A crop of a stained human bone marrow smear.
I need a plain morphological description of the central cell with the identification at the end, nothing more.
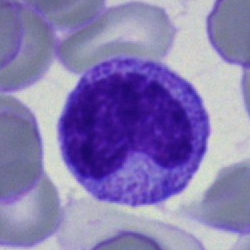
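The nucleus is indented on its lower side, which gives it a kidney shape. The cytoplasm is pale lilac and widest in the notch of the nucleus, with fine purple granules scattered through it. The cell is a metamyelocyte.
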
